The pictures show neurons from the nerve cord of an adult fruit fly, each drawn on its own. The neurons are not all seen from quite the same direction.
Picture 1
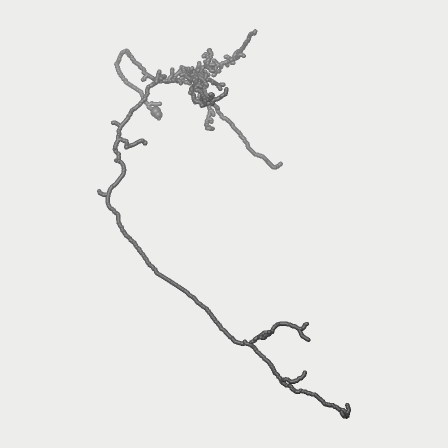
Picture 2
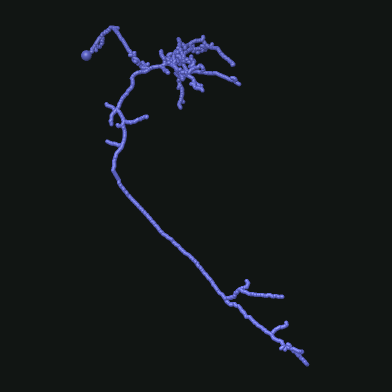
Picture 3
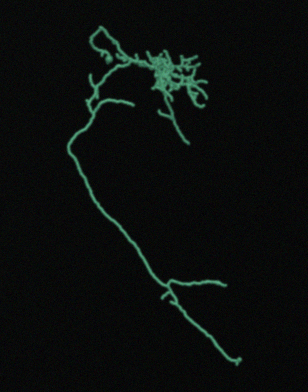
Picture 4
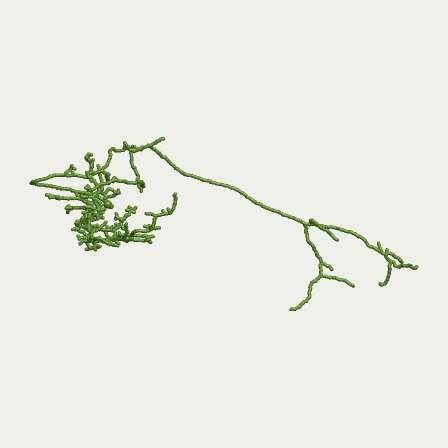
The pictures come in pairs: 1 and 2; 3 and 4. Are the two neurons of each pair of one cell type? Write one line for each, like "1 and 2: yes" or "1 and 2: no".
1 and 2: yes
3 and 4: no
